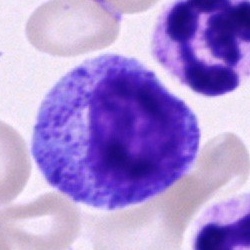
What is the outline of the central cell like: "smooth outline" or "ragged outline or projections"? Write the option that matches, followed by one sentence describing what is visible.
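Smooth outline. The cell has a round, smooth outline.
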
